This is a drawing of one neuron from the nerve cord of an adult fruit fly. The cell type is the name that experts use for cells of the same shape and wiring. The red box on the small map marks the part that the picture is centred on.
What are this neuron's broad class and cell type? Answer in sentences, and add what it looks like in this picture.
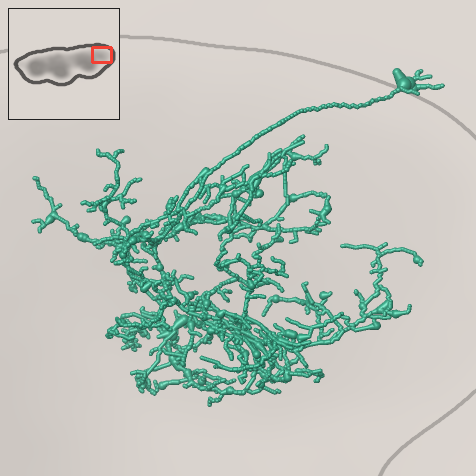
This is a nerve-cord intrinsic neuron. The cell type is INXXX297. More than a hundred branch ends can be seen. As drawn here it is about as wide as it is tall.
